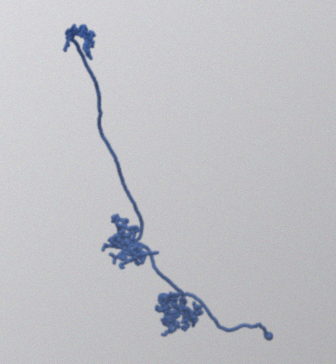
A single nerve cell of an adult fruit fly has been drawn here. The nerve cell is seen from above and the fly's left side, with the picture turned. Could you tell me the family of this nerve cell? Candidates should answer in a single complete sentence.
Family-wise, the nerve cell is hemilineage 09B.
